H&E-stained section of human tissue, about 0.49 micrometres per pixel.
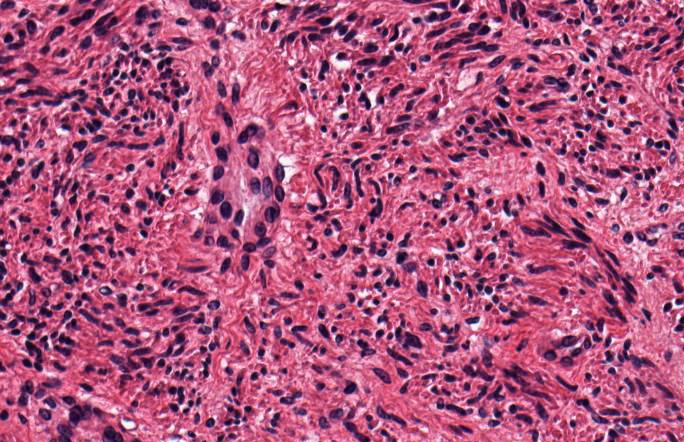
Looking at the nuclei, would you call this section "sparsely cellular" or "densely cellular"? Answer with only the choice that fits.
Densely cellular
